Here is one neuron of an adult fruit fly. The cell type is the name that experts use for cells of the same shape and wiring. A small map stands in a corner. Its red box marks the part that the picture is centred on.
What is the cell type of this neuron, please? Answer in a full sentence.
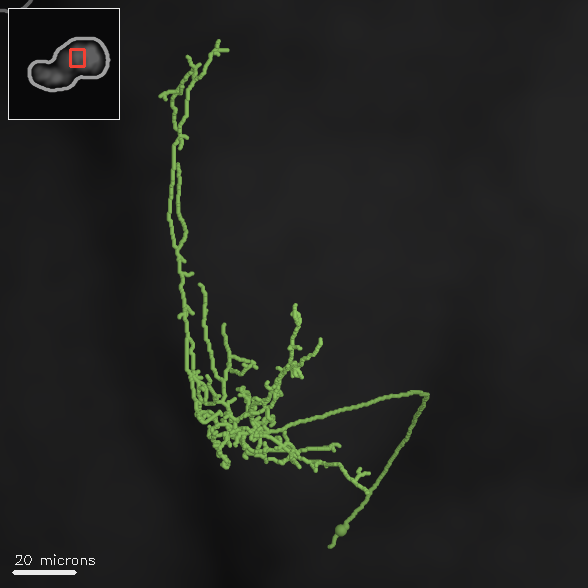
The cell type is WED026.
